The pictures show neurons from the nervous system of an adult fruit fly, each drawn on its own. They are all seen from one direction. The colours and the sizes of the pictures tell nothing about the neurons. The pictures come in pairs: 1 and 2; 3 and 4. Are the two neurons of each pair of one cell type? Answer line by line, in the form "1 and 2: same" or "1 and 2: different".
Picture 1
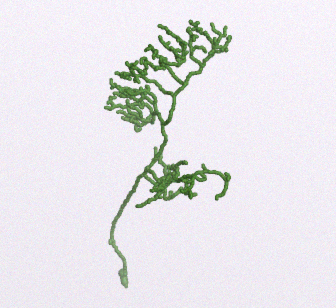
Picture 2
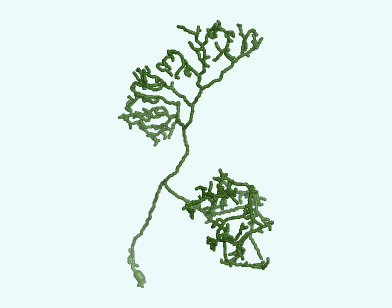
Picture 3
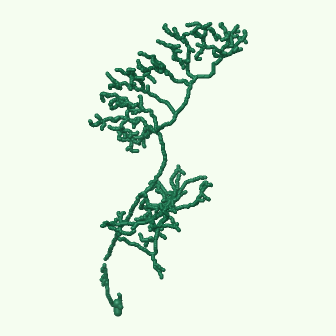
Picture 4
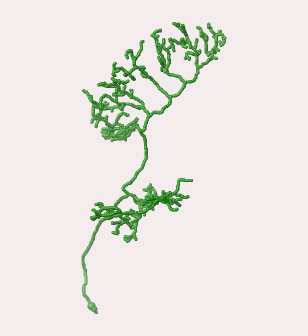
1 and 2: different
3 and 4: same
